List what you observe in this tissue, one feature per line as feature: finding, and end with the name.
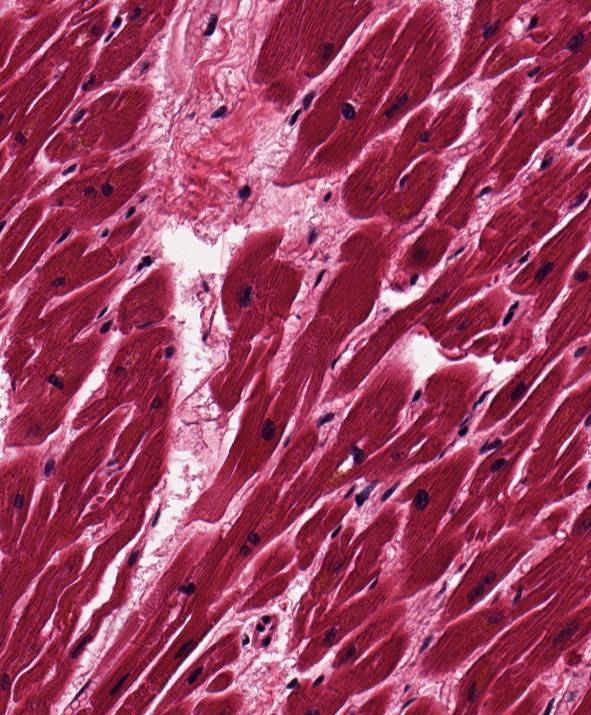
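Fibres: branching, joining neighbouring fibres
Cytoplasm: deep red, faint cross-striations
Granules: small, golden-brown, beside nuclei in some fibres
Fibrous patch: loose, wavy, pale pink, upper centre
Name: left ventricle of the heart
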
